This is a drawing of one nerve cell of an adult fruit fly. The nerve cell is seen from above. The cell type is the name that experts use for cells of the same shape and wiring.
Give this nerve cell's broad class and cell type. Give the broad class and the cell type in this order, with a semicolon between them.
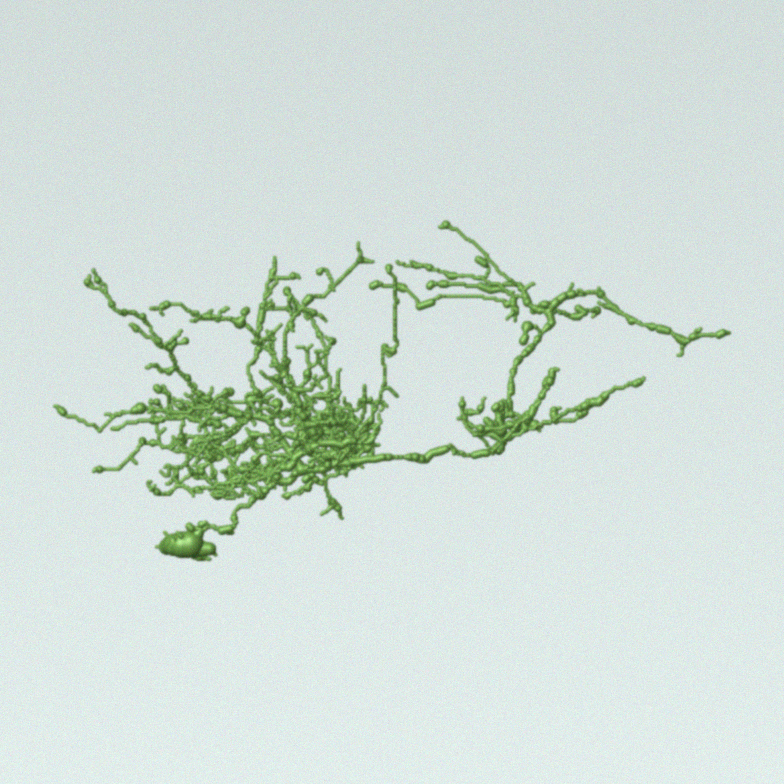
central-brain intrinsic neuron; IB097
